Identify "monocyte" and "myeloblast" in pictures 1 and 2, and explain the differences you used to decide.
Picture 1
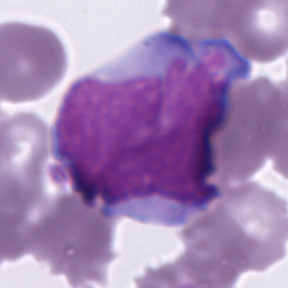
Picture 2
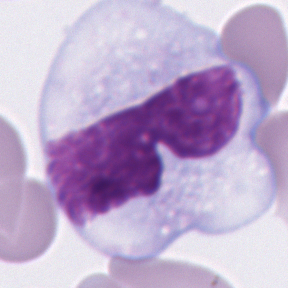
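The myeloblast is in picture 1 and the monocyte in picture 2. In picture 1 the nucleus fills most of the cell, leaving a scant pale blue rim widest along the top.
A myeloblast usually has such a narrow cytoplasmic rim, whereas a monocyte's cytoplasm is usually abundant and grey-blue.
The monocyte's cytoplasm holds many small clear vacuoles and a faint dusting of fine lilac granules. Its nucleus is a broad band across the cell with a notch in its lower edge; the myeloblast's nucleus has a fold or cleft at upper right. Both have fine, strand-like chromatin without coarse clumps.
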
